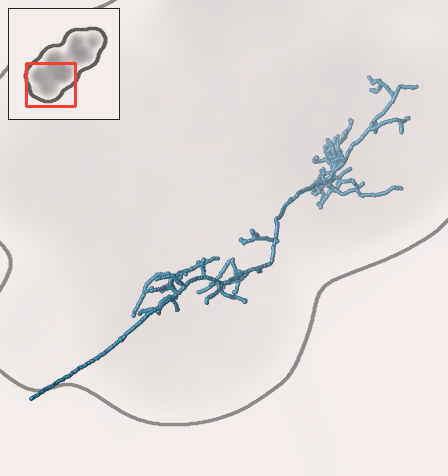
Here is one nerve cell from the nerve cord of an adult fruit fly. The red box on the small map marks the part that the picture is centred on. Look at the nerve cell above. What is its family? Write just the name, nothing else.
DNg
